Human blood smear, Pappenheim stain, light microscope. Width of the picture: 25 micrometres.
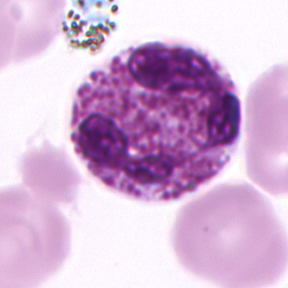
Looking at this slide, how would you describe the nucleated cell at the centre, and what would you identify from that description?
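The cell at the centre is about 15 micrometres across. Its nucleus is divided into several separate lobes, which lie near the edge of the cell and leave the centre free of nucleus. The chromatin is dark purple and densely clumped. Numerous coarse, round purple granules fill the cytoplasm. This cell is an eosinophil.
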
